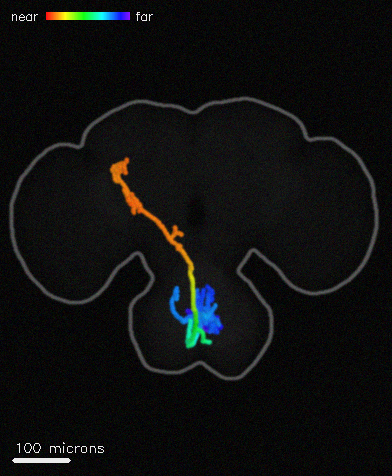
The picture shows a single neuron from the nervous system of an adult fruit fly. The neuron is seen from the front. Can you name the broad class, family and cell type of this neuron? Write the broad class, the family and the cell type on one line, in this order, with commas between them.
ascending neuron, hemilineage 05B, AN05B059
